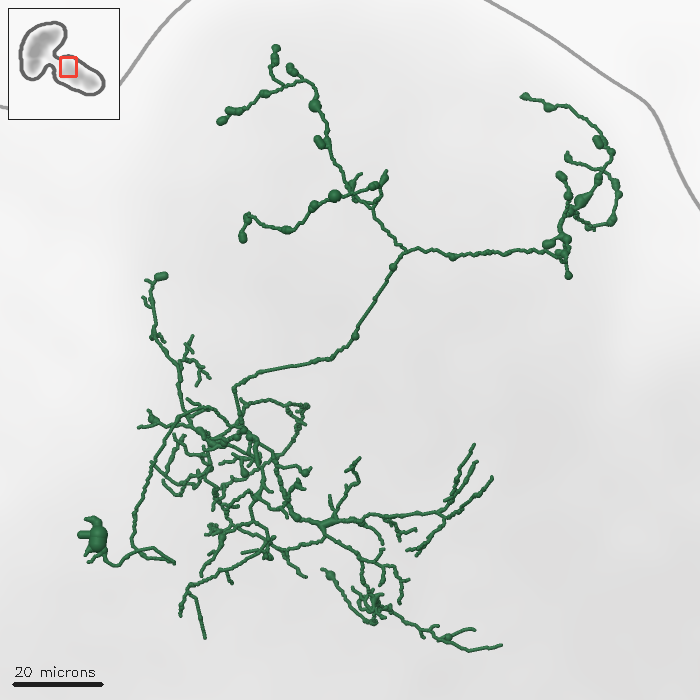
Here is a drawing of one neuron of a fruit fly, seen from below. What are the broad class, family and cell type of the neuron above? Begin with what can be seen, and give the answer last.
Its cell body lies at the lower left of the picture. By the scale bar it is about 140 microns tall in this view. Dozens of branch ends can be seen. Its broad class is nerve-cord intrinsic neuron. Its family is hemilineage 14A. The cell type is IN14A023.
